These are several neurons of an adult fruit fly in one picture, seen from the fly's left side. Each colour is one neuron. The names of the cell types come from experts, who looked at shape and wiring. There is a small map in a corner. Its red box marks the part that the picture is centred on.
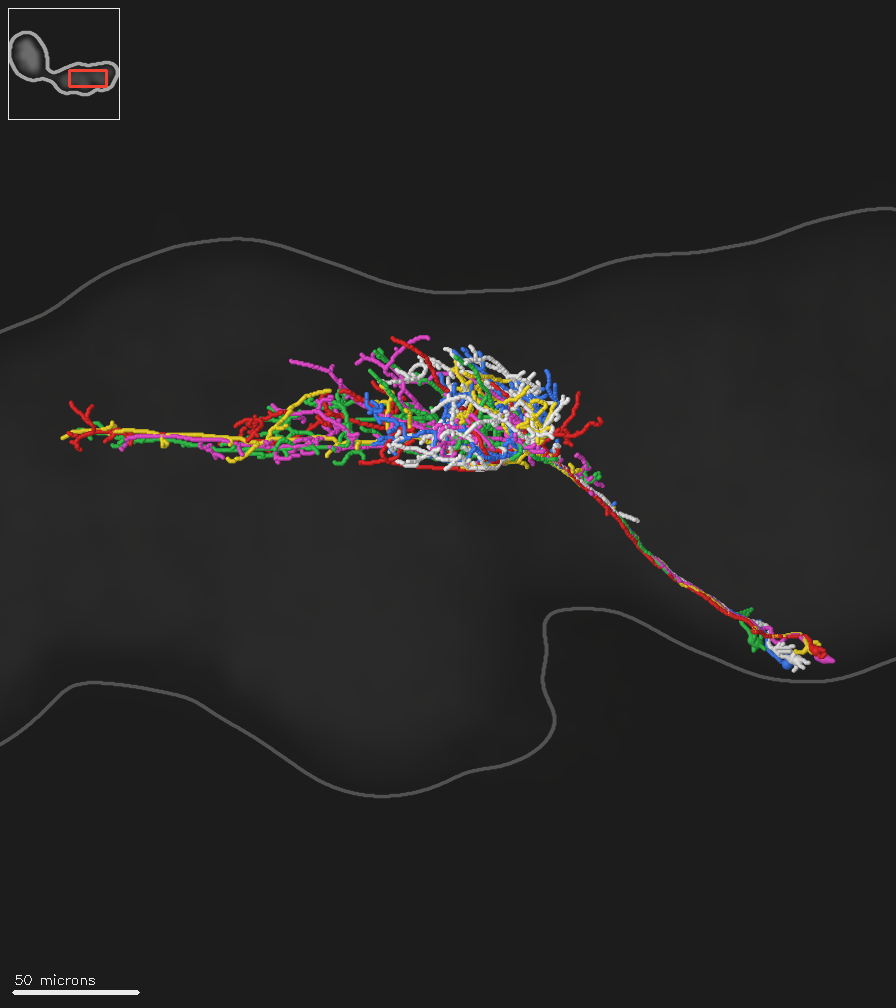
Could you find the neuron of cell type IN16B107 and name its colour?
red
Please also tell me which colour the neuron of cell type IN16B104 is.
white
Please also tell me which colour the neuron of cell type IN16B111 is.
blue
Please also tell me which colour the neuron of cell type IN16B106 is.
yellow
